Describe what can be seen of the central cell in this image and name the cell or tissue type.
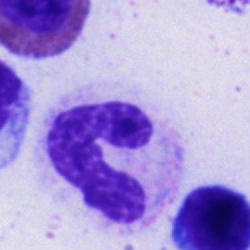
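You'll notice the nucleus is one curved band, bent into a C, with its open side facing right. The chromatin is coarse and clumped, and fine pinkish granules are scattered through the cytoplasm. That makes it a band neutrophil.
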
